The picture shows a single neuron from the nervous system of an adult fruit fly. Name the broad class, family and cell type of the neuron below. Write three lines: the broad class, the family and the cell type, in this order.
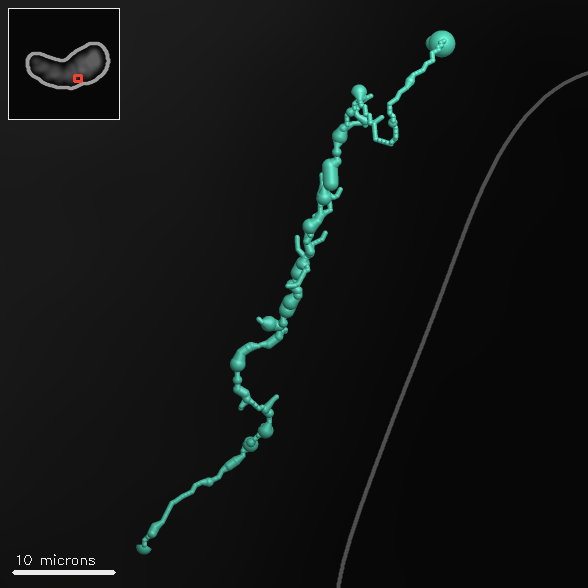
optic-lobe intrinsic neuron
Dm
Dm3a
